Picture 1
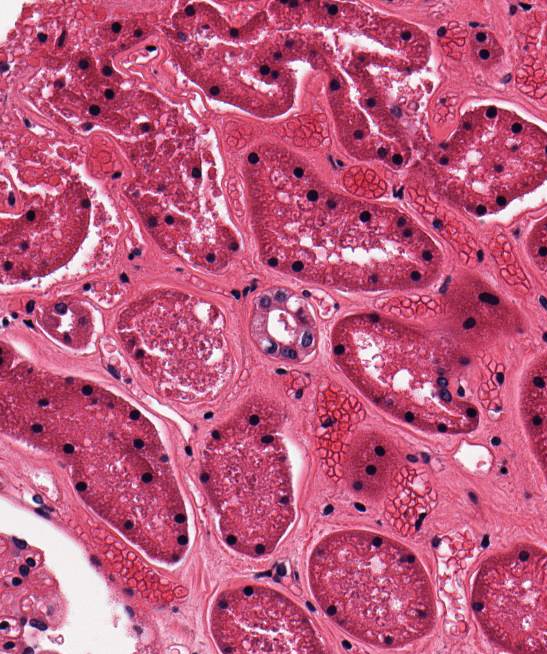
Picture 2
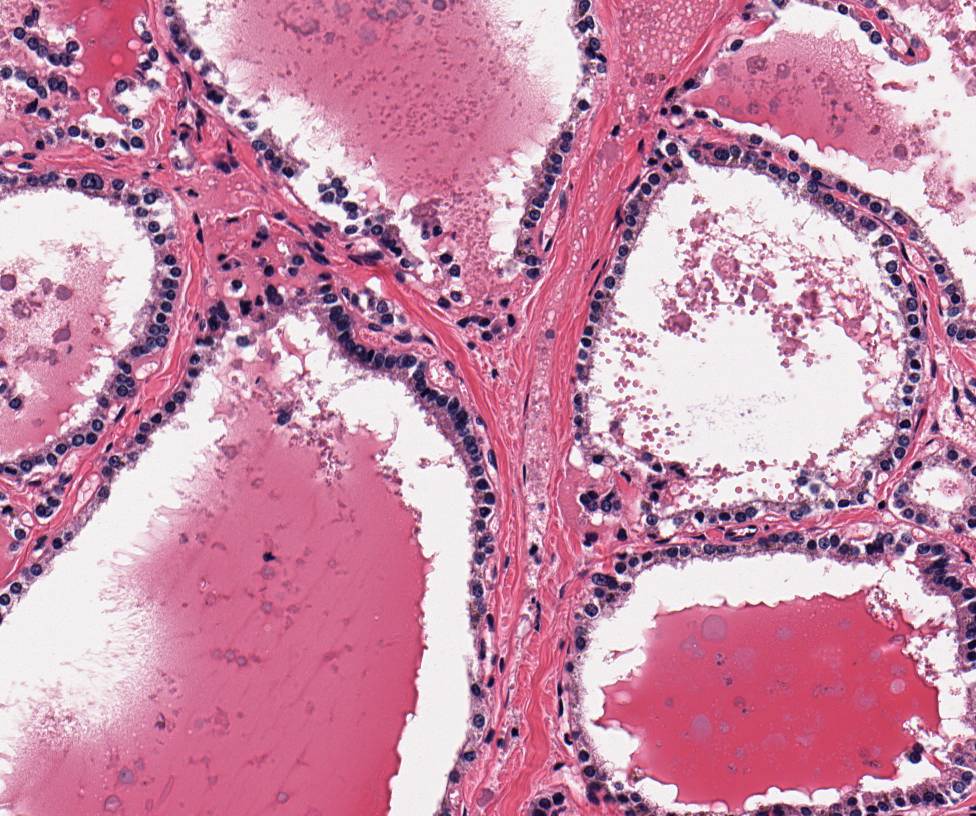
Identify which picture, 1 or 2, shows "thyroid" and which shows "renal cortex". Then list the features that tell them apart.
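Renal cortex appears in picture 1, thyroid in picture 2. Picture 1 is filled with closely packed tubular profiles cut in various planes; picture 2 holds large rounded spaces; thin stroma separates both. Tubule cells, in a single layer, have abundant granular, deeply eosinophilic cytoplasm and small round dark nuclei spaced apart toward the base. The thyroid spaces have a single layer of low cuboidal cells with round, dark, fairly uniform nuclei. The right-middle space in picture 2 holds loose granular debris and small round droplets, not solid pink material.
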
